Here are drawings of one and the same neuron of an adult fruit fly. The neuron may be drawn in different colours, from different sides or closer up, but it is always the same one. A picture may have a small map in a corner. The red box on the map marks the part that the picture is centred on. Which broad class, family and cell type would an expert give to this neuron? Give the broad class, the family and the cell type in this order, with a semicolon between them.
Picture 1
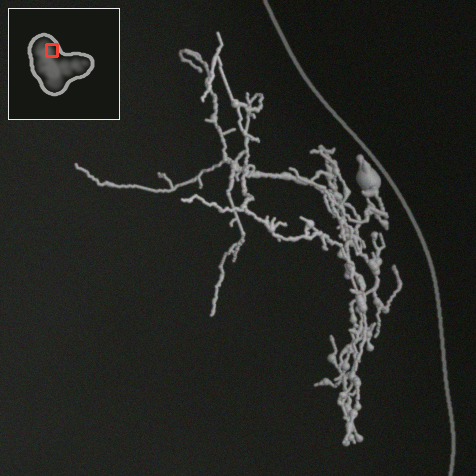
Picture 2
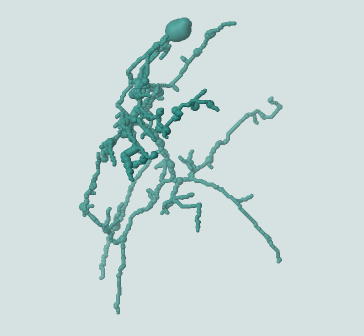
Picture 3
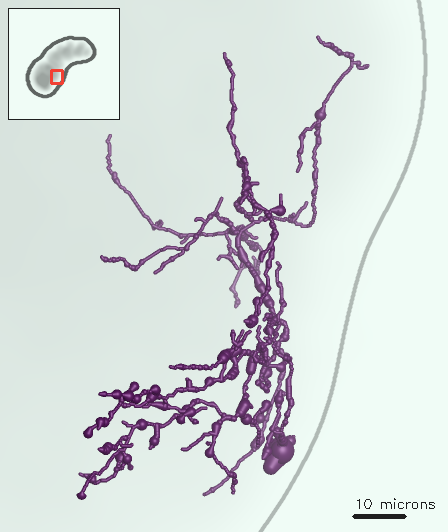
central-brain intrinsic neuron; hemilineage LHd2; CB1057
